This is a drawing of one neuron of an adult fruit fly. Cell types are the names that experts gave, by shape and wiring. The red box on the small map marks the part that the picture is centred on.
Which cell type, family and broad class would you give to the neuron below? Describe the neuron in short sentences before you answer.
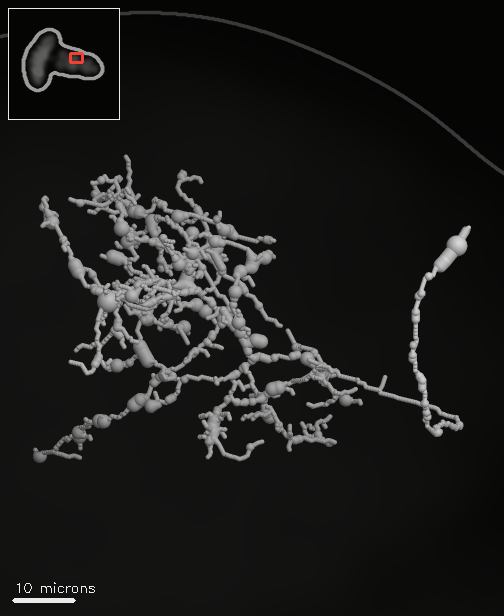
The cell body is on the right of the picture. From left to right in the picture it spans about 75 microns. The picture shows dozens of branch ends. It is of cell type IN20A.22A058. Its family is hemilineage 20A.22A. Its broad class is nerve-cord intrinsic neuron.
